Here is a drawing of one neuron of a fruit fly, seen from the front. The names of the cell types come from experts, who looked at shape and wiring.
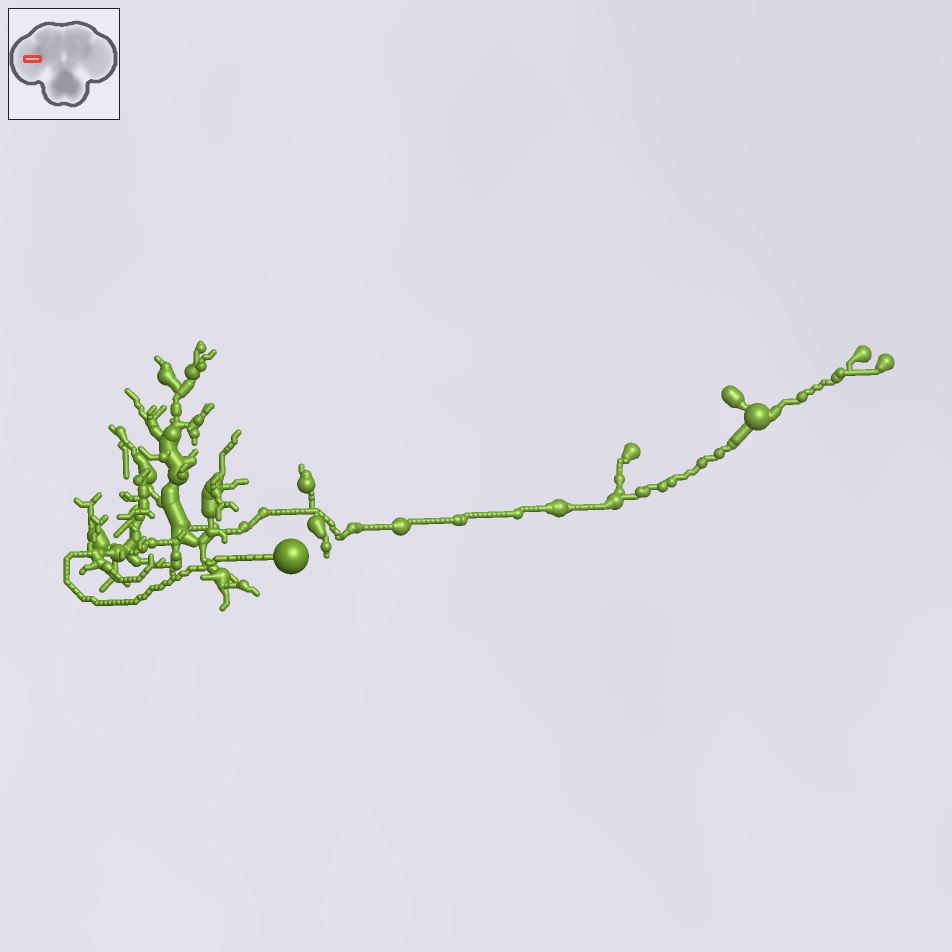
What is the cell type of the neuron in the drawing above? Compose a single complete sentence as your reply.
This particular neuron has the cell type TmY3.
